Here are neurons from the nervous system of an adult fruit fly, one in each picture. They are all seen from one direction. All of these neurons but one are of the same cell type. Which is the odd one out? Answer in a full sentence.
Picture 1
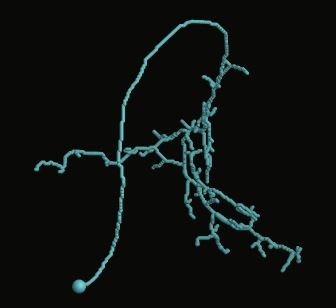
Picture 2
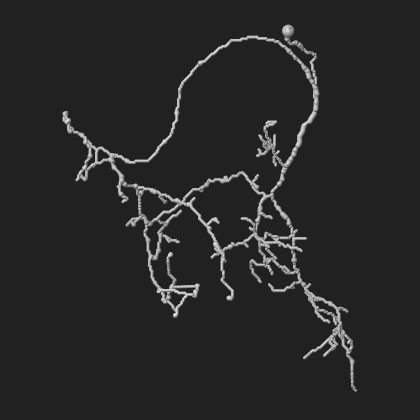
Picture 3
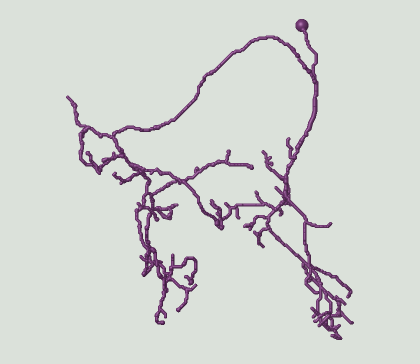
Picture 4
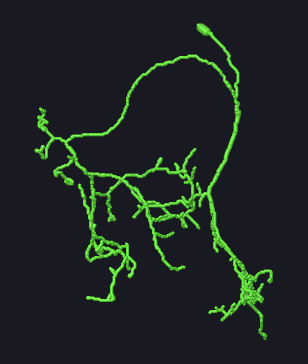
Picture 1 is the odd one out.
